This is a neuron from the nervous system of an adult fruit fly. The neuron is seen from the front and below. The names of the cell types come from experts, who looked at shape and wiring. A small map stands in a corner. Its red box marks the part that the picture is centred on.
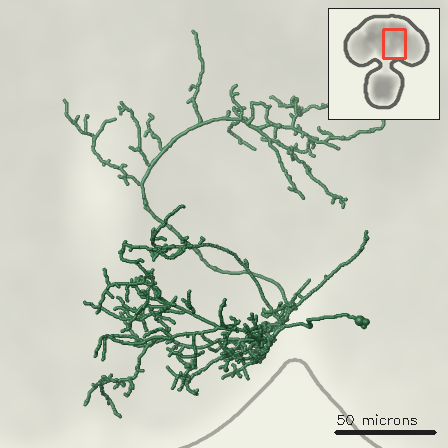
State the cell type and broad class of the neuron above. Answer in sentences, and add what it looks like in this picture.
Its cell type is GNG385. This is a central-brain intrinsic neuron. The cell body is at the lower right of the picture. From top to bottom in the picture it spans about 200 microns. Dozens of branch ends can be seen.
